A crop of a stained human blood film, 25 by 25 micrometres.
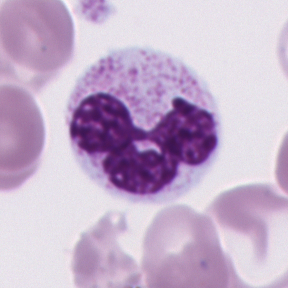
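Segmented neutrophil at the centre of a stained smear of human peripheral blood. First, the cell outline is round and smooth. Second, the nucleus is split into three lobes linked by narrow strands. Third, no nucleoli can be seen in the nucleus. Finally, fine pink-purple granules are scattered evenly through the cytoplasm.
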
